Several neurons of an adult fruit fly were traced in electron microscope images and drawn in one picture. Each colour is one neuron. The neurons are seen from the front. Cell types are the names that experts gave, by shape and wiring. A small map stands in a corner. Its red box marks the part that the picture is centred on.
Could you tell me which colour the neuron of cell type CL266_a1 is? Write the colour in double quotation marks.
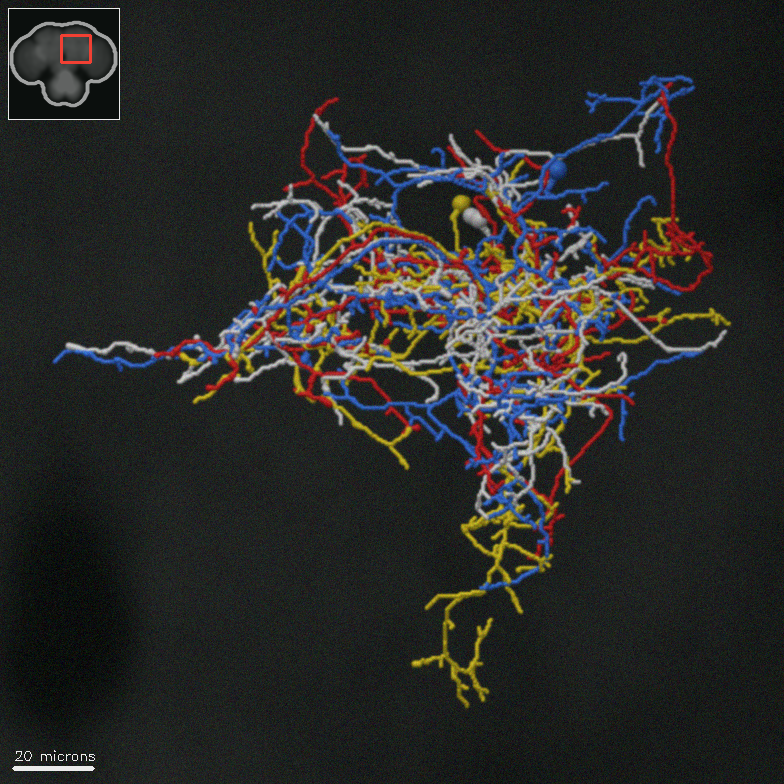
"white"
